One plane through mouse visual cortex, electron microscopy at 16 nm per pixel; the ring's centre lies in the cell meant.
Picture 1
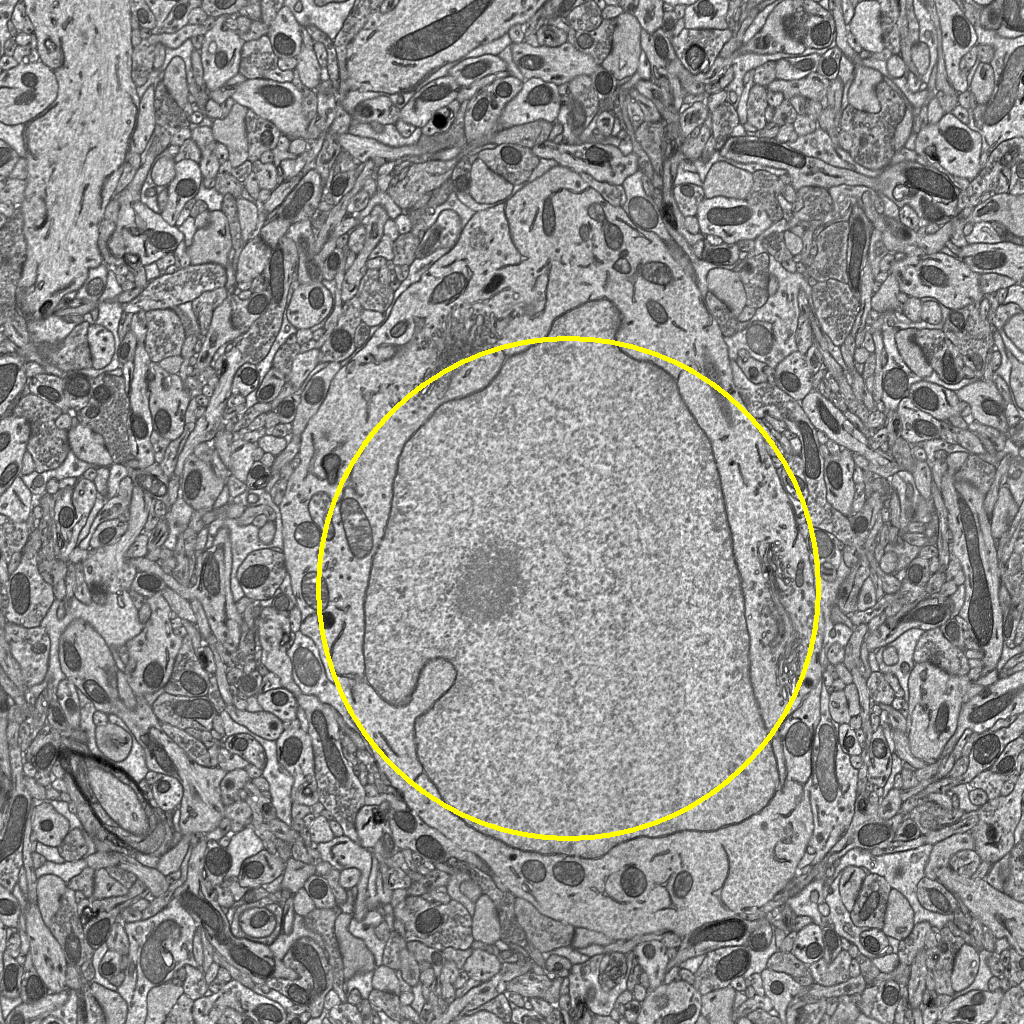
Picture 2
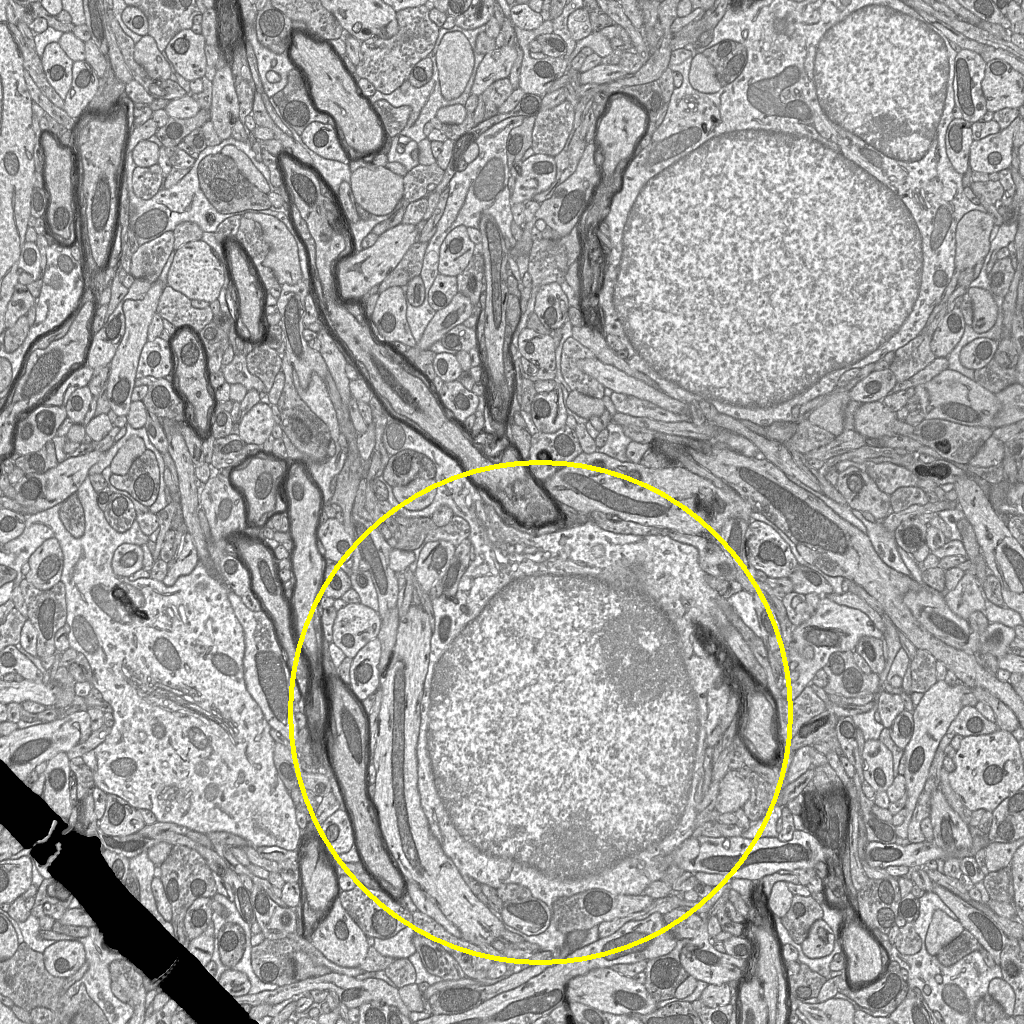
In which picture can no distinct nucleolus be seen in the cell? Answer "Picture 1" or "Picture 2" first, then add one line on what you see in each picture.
Picture 2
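In picture 1: A single darker nucleolus lies left of the nuclear centre.
In picture 2: No small, compact, dense nucleolus stands out in the nucleus.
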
